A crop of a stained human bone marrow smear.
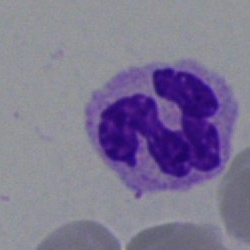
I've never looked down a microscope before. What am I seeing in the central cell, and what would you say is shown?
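Start with the outline: roughly round, with a slightly uneven edge. Inside, the chromatin is dark purple and coarsely clumped. A moderate rim of pale pinkish-lilac cytoplasm surrounds the nucleus, and you will find no large coarse dark granules in it. So this is a segmented neutrophil.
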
